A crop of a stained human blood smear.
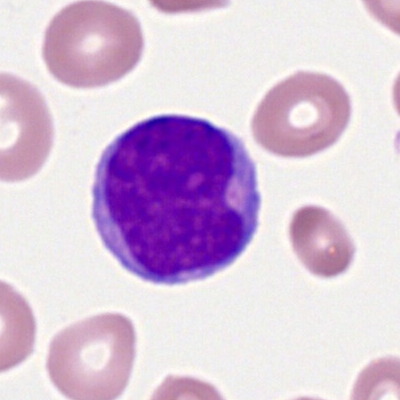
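Myeloblast, central cell of a stained blood smear. Outline round and smooth; nucleus filling most of the cell, with a shallow notch on its right side. No cytoplasmic granules seen.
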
